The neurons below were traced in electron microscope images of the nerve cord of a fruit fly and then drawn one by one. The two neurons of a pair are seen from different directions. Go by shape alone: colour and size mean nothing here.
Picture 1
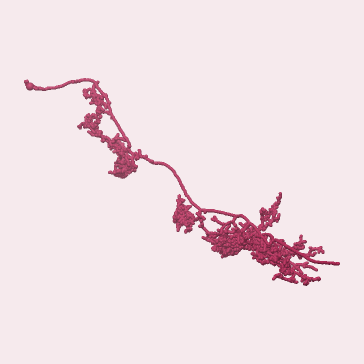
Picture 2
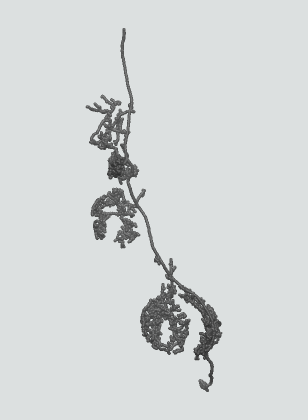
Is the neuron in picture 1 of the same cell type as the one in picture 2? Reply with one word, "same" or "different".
same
